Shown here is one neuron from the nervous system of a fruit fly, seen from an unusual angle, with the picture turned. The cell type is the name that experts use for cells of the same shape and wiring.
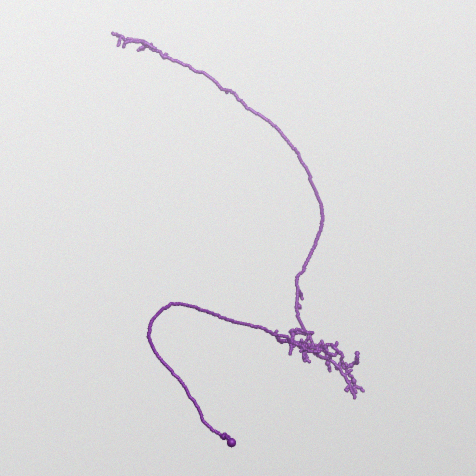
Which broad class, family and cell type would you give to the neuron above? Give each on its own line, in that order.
central-brain intrinsic neuron
hemilineage LB5
PRW033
